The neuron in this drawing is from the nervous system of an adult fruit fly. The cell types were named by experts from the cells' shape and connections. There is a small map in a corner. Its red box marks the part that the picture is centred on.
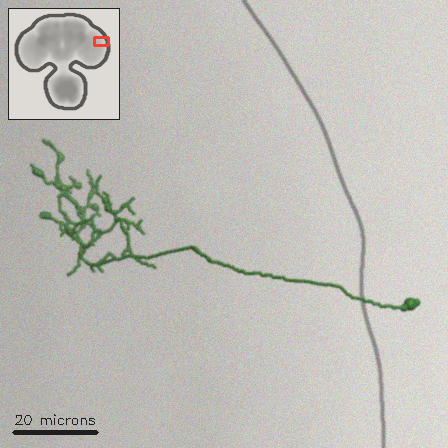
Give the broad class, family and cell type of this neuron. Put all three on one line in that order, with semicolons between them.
optic-lobe intrinsic neuron; Mi; Mi17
